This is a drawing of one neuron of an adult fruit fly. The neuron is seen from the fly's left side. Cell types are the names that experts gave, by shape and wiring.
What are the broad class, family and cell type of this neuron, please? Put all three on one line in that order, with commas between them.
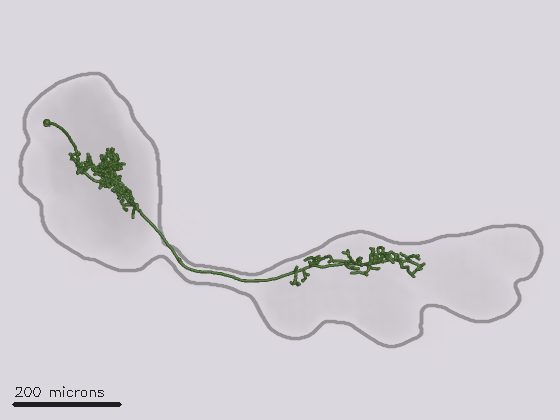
descending neuron, hemilineage WEDd1, DNa04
